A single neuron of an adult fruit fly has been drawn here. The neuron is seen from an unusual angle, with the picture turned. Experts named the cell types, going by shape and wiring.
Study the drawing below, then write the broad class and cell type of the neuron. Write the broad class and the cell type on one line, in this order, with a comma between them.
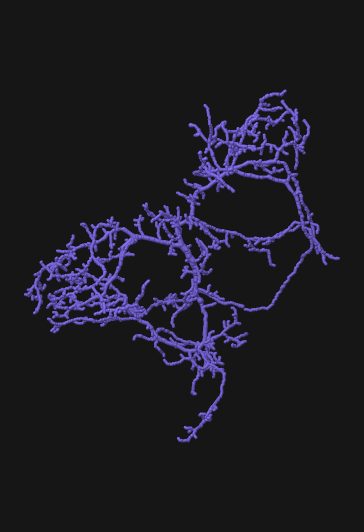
central-brain intrinsic neuron, IB038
